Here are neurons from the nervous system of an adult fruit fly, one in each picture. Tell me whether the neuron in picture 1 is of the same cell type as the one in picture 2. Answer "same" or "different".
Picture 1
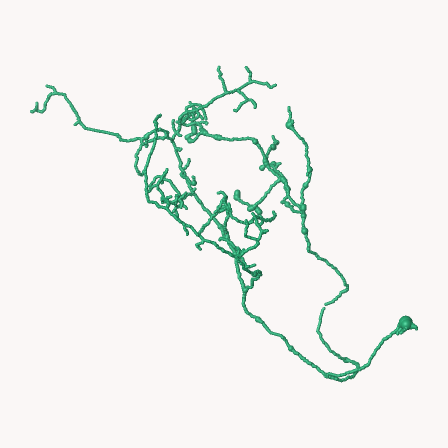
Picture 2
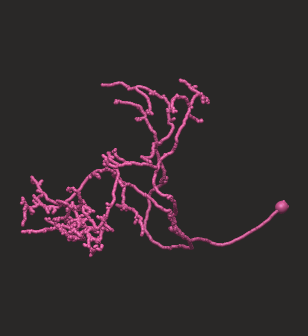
different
